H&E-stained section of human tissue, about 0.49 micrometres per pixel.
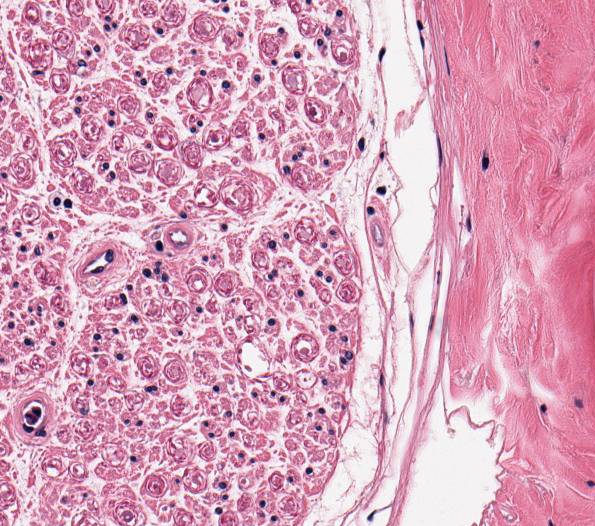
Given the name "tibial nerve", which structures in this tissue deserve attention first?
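Tibial nerve, cut in cross section: densely packed round fibre profiles fill the left two-thirds of the field.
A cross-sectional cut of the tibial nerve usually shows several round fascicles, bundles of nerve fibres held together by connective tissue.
Here, thin pale septa divide the fibre mass into smaller groups. Many profiles show a small central axon inside a pale ring, as in myelinated nerve fibres cut across.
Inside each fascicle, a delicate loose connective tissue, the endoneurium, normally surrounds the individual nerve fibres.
Small dark oval nuclei lie sparsely among the fibres.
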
